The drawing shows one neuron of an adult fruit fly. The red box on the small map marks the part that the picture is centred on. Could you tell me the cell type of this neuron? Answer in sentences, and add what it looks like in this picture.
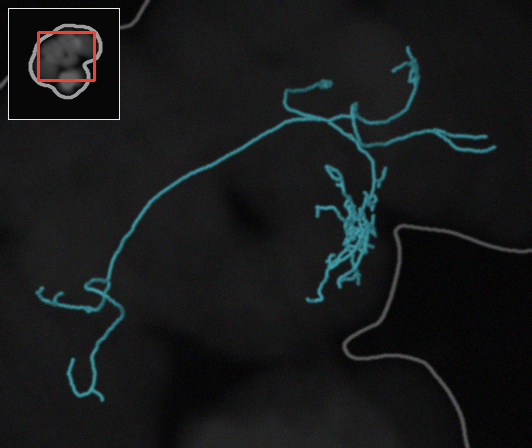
The cell type is PVLP046. This is a visual centrifugal neuron. In this view it is wider than it is tall.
